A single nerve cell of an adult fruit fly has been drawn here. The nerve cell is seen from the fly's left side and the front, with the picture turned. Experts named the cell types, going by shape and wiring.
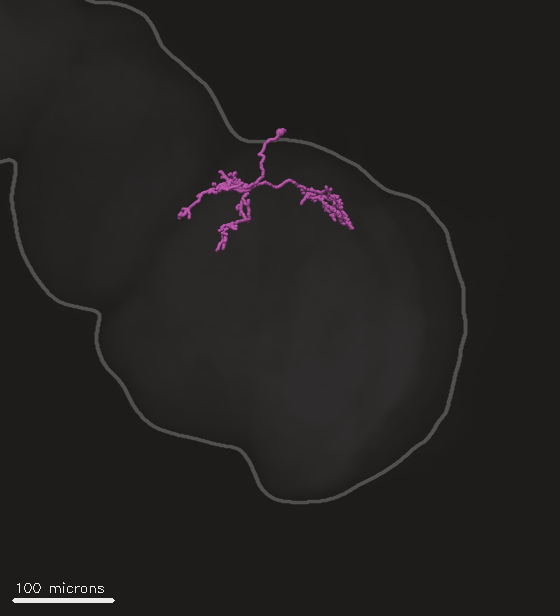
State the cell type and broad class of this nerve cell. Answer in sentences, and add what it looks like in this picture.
It is of cell type GNG527. Its broad class is central-brain intrinsic neuron. Its cell body lies at the top of the picture. By the scale bar it is about 180 microns wide in this view.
